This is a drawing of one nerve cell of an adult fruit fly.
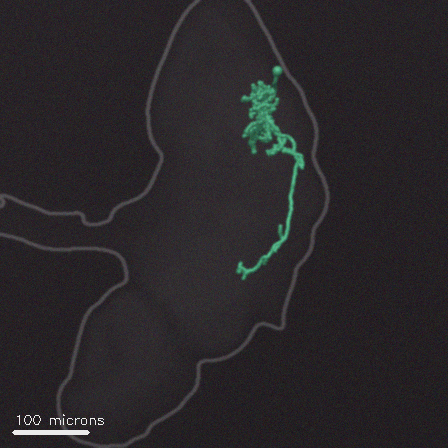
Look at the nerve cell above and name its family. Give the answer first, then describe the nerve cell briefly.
Its family is hemilineage VLPl4_dorsal. This is a central-brain intrinsic neuron. It lies in the brain. The cell body is at the top of the picture. By the scale bar it is about 300 microns tall in this view.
